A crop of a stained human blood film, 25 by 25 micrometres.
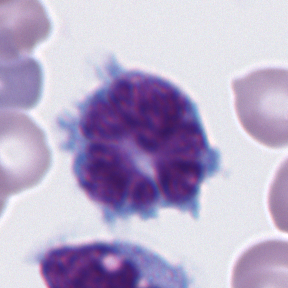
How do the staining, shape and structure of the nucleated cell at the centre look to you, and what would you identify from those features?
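The nucleus here is split by deep clefts into several lobes set around the centre like petals, and where the clefts meet there is a pale gap. Around it the cytoplasm is pale blue, and the cell edge carries many fine, ragged pale blue projections. The whole cell is about 13 micrometres across. You are looking at a monocyte.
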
